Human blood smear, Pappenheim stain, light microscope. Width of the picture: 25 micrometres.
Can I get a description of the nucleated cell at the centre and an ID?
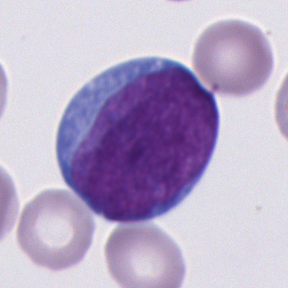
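Size: about 14 micrometres across. Nucleus oval, off-centre toward the lower right, filling about 80% of the cell's area. Chromatin finely granular and evenly spread, no coarse clumps. Cytoplasm stained blue, forming a crescent along the upper-left side. Myeloblast.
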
